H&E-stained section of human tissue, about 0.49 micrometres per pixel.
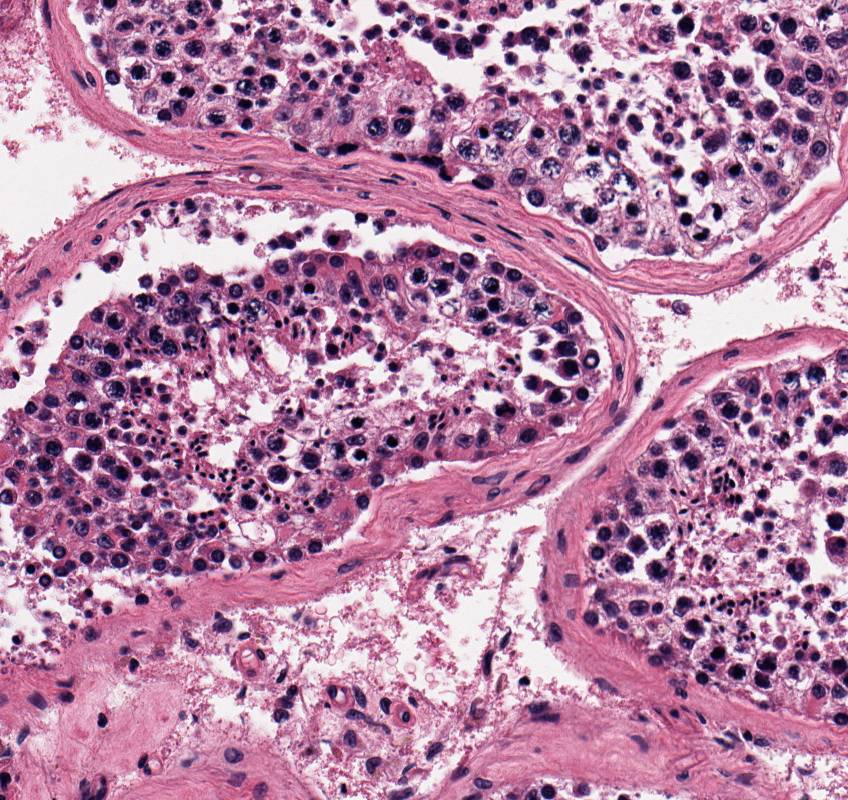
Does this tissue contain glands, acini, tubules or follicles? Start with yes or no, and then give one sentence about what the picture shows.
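Yes. Each tubule is bounded by a thick band of pink fibrous tissue whose flattened nuclei run parallel to the tubule outline.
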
